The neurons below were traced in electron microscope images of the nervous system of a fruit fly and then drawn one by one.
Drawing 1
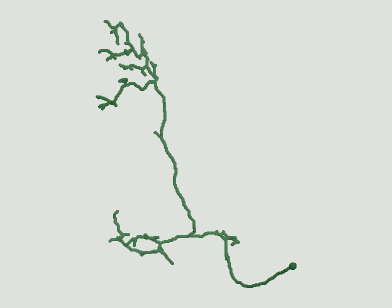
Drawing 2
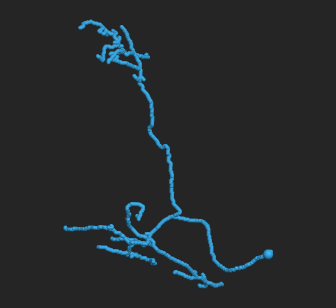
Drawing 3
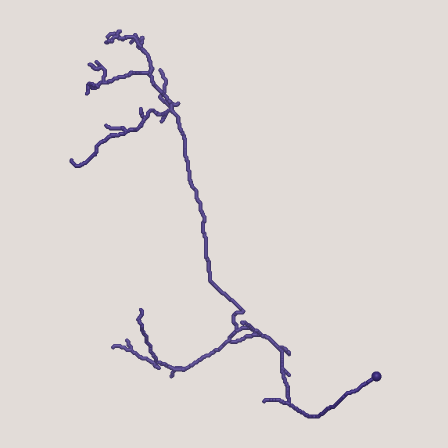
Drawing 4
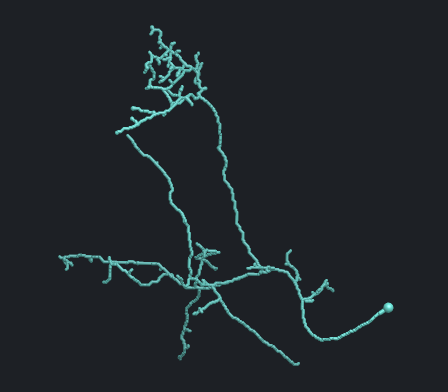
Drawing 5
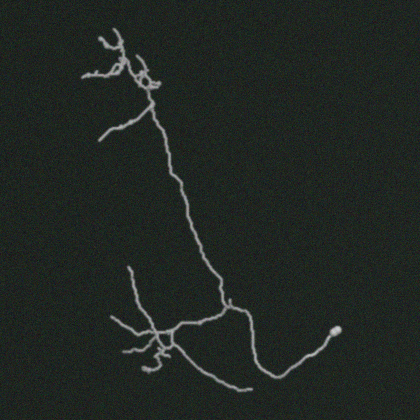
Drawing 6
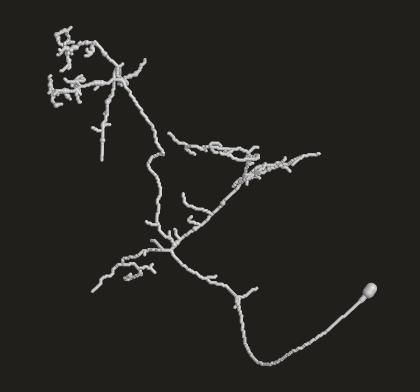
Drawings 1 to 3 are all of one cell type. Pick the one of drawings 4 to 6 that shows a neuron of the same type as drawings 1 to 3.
Drawing 5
